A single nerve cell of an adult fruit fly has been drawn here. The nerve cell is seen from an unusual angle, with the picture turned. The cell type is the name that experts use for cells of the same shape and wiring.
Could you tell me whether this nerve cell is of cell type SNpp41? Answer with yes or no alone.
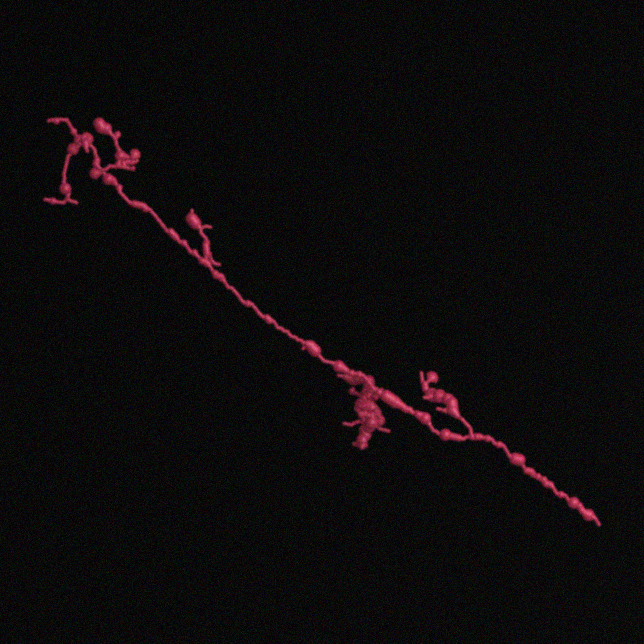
yes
